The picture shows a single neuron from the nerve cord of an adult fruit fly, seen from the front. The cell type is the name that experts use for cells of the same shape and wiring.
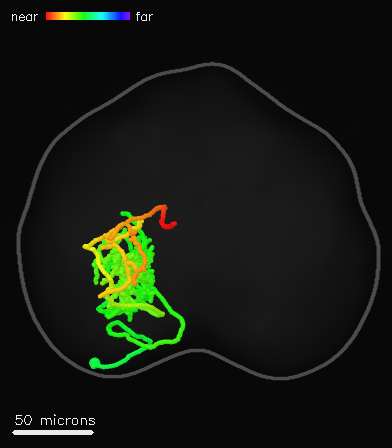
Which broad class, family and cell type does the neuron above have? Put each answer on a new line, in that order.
ascending neuron
hemilineage 04B
AN04B023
